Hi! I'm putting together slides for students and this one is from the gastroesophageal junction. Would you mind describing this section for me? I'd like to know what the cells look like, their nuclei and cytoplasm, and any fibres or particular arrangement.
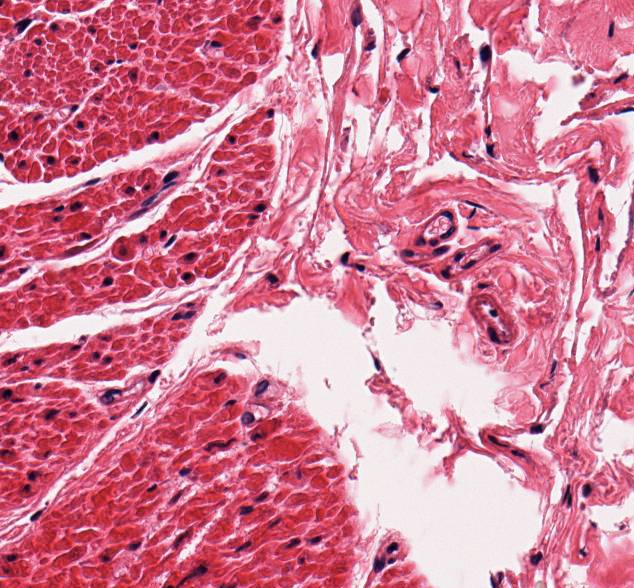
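So you've got compact bundles of muscle filling the left half, and loose connective tissue in the upper right. Most muscle fibres are cut in cross-section, showing as small polygonal pink profiles. Their cytoplasm stains a deep, strong red-pink, and where you catch a nucleus, it lies singly near the centre of the fibre.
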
